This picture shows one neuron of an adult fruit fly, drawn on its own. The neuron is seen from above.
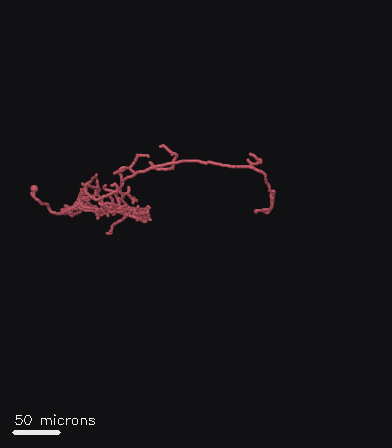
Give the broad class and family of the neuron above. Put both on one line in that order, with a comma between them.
central-brain intrinsic neuron, hemilineage SLPal2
